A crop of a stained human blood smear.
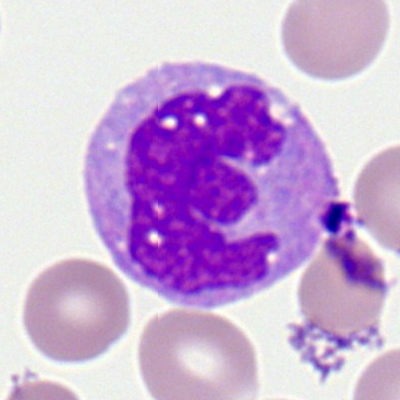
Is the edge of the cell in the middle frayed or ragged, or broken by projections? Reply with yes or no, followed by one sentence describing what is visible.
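No. The cell outline is round and smooth.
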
